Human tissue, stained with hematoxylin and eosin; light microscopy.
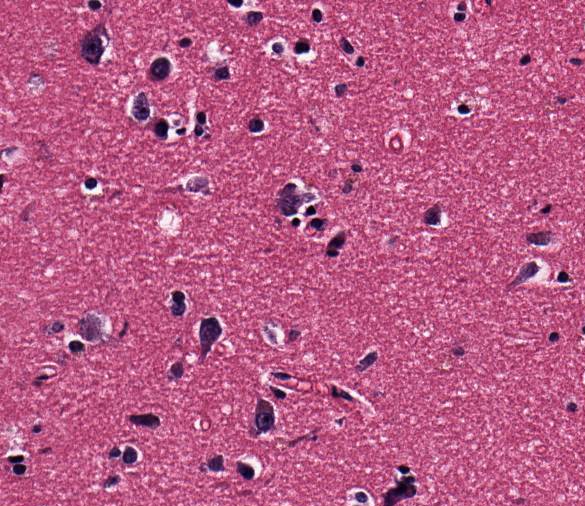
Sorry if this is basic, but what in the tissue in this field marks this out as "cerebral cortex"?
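It's cerebral cortex; the neurons are what fit.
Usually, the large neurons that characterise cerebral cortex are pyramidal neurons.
Here, scattered neurons with angular, tapering bodies and pale nuclei lie throughout, for example at right middle and lower centre. The rest is just what's there: finely granular pink matrix filling the field, cells scattered singly, many small round dark nuclei with little cytoplasm, and near the centre a tight cluster of small dark nuclei around a larger cell.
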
